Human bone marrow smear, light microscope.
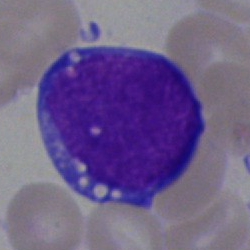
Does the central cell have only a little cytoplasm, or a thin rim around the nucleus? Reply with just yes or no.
Yes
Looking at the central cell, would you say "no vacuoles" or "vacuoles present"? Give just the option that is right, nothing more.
Vacuoles present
